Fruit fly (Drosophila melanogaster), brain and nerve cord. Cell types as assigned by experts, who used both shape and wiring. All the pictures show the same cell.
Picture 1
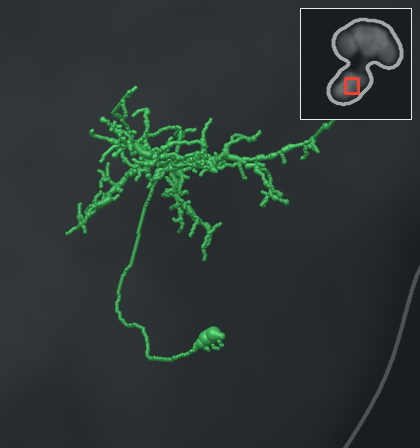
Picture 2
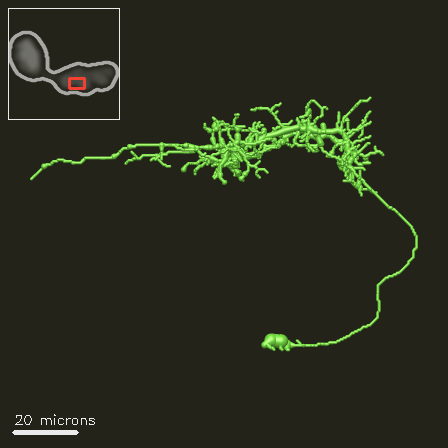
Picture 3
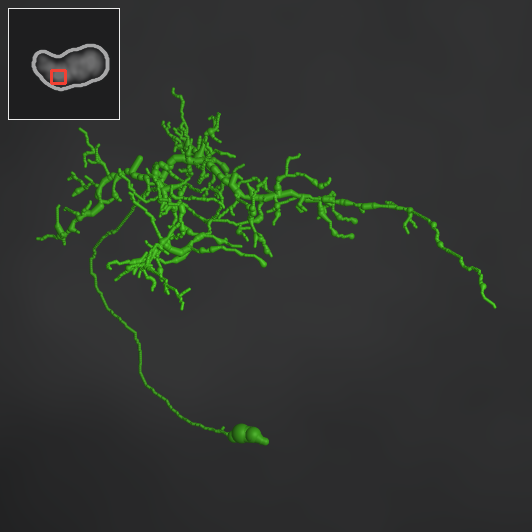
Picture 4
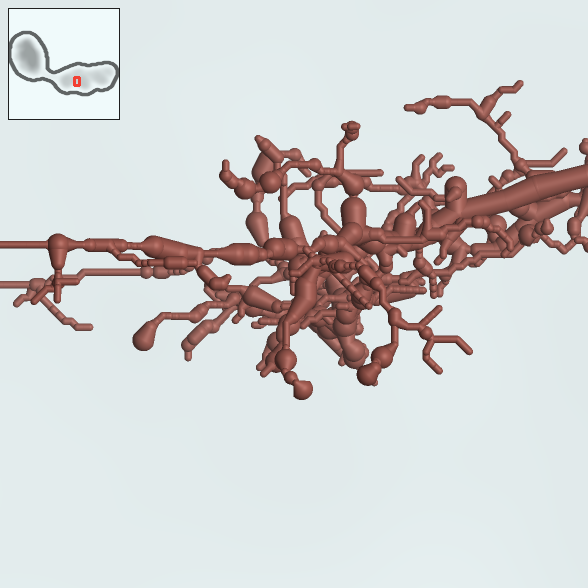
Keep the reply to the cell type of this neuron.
IN00A052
